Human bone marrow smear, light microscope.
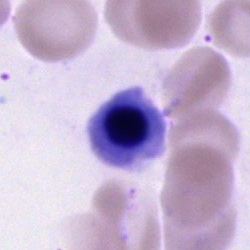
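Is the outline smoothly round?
Not really; it looks irregular, even somewhat angular.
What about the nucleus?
It stains almost black and uniformly dense, and I can't see any chromatin pattern or any nucleoli.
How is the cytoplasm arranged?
As a broad rim going all the way round the nucleus.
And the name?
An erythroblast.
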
